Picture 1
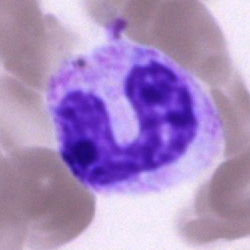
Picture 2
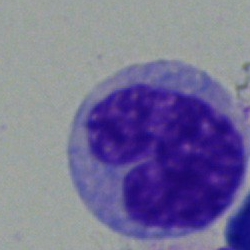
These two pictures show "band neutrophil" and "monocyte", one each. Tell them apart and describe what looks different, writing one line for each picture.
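Picture 1 shows a band neutrophil: Fine pinkish-violet granules are scattered through the cytoplasm.
Picture 2 shows a monocyte: No granules are visible in the cytoplasm.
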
